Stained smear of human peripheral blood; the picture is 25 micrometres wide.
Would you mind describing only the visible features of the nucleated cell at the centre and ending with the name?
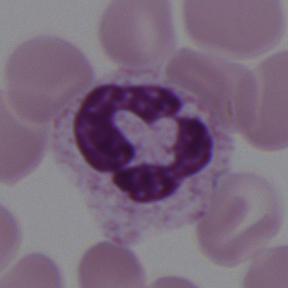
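The outline seems roughly round. Inside, the nucleus is divided into several lobes curving around a pale central area, and I can find no nucleoli. Fine small pinkish-violet granules are scattered through the cytoplasm. This nucleated cell, then, is a segmented neutrophil.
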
